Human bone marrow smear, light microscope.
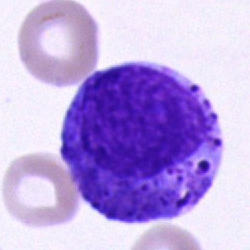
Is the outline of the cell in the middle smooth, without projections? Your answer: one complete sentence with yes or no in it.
Yes, neither ragged parts nor projections, blebs or tags mark the edge of the cell.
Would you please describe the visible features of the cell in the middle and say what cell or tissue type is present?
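The chromatin is dark purple, with a mottled, patchy texture. The cytoplasm is pale lilac-blue and forms a rim that is widest below the nucleus. Dark purple-black granules lie in it, mostly in its lower and right part. The cell is a promyelocyte.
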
